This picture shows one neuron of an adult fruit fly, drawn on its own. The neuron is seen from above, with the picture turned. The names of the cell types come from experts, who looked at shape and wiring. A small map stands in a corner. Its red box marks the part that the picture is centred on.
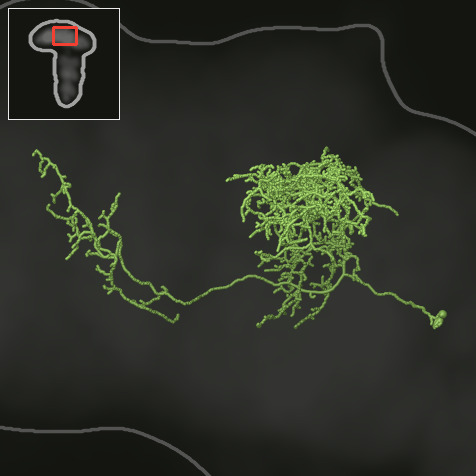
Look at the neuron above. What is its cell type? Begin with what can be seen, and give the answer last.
Dozens of branch ends can be seen. In this view it is wider than it is tall. This is a central-brain intrinsic neuron. It is of cell type GNG512.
